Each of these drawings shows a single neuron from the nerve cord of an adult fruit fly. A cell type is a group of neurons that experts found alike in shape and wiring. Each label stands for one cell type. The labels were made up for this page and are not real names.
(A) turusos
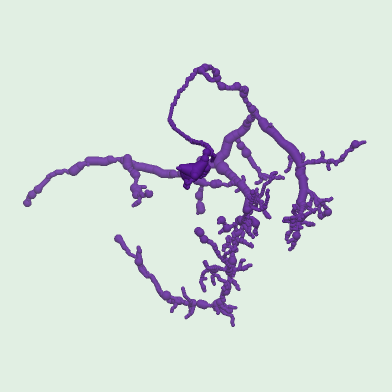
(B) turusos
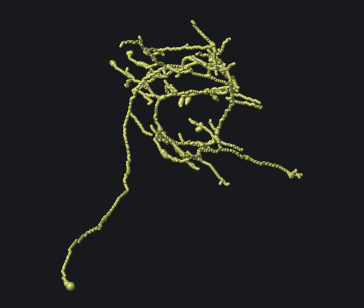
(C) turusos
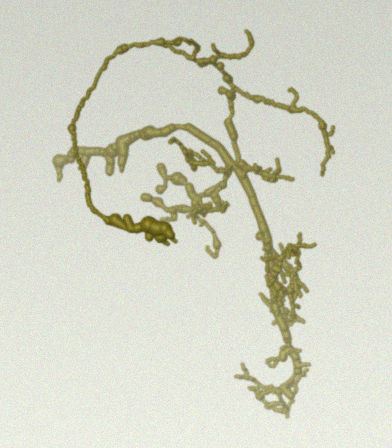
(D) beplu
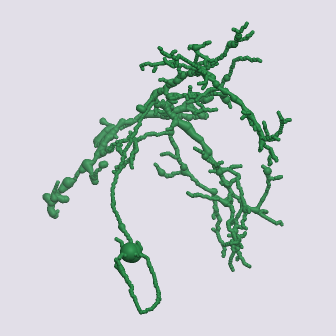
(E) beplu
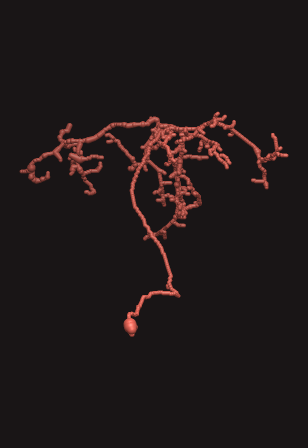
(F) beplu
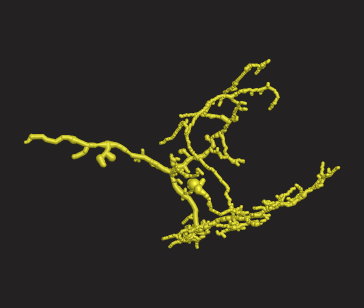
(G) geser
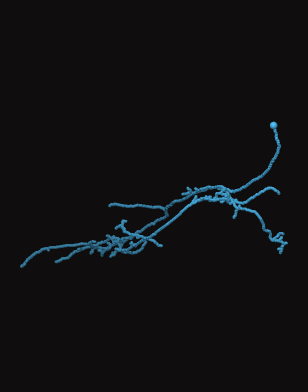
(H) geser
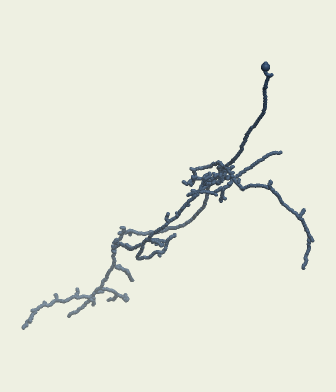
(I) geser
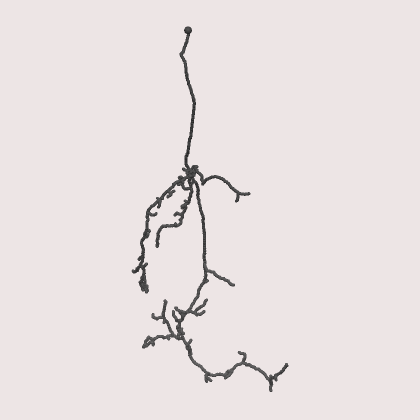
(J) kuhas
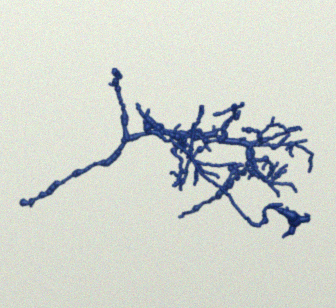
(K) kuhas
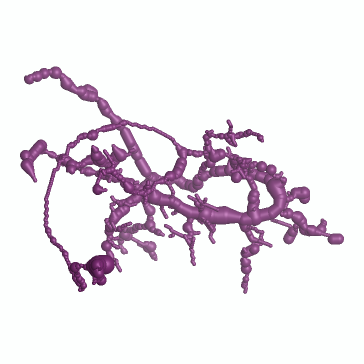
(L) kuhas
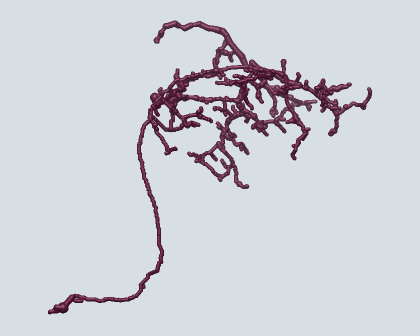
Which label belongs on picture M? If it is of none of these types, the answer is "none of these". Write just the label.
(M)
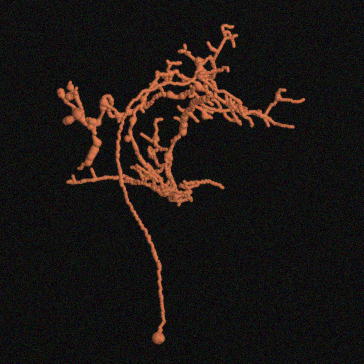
turusos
